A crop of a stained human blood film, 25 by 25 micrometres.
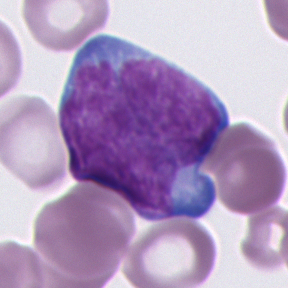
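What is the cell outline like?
Angular and irregular rather than round.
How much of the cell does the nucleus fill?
Almost the whole cell.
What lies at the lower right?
A rounded bulge of blue cytoplasm.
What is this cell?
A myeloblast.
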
